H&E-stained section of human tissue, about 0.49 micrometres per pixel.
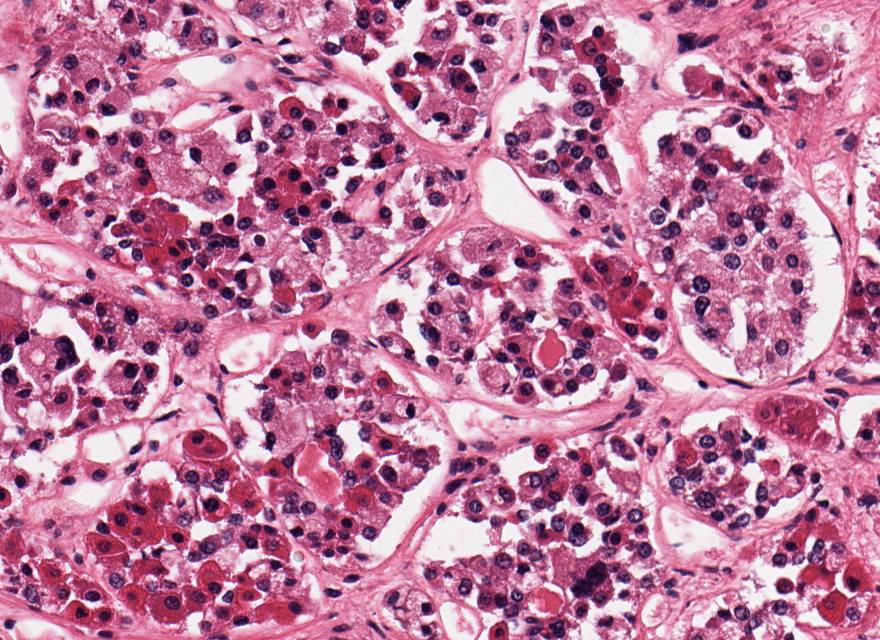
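Pituitary. Rounded nests of cells, separated by thin pink fibrous septa, fill the field; their nuclei are small, round and fairly uniform. Cells with intensely red granular cytoplasm are scattered among the nests, most crowded at lower left. Flattened spindle-shaped nuclei lie along the septa.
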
